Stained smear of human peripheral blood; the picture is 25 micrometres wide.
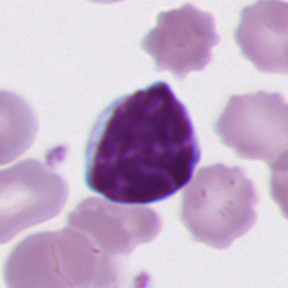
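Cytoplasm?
Pale, nearly colourless visible rim.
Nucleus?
Fills almost the whole cell, about 11 by 9 micrometres; chromatin dense, dark purple, in coarse clumps separated by paler streaks.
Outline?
Smooth, no surface projections.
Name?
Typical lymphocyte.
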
